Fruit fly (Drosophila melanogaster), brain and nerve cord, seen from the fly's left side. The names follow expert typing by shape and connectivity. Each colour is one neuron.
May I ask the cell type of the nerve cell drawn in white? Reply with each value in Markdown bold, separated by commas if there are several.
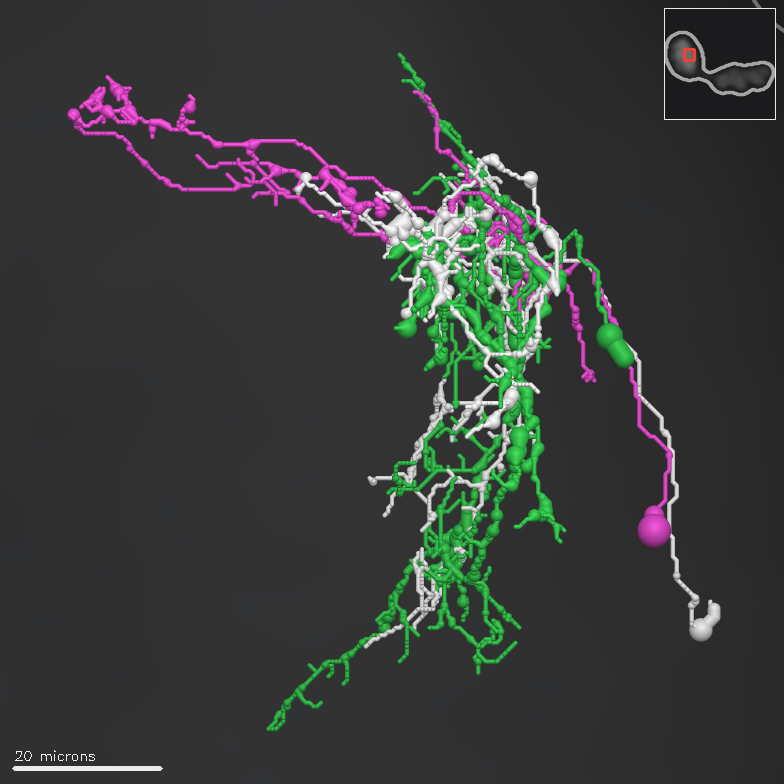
**PS286**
